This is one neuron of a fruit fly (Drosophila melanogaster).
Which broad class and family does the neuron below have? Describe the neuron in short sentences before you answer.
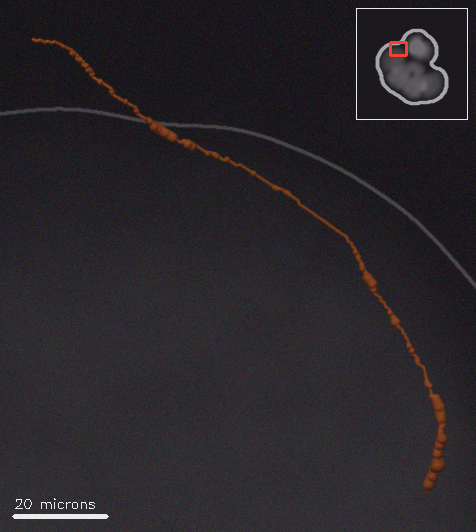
By the scale bar it is about 100 microns tall in this view. It has a dozen or fewer branch ends. This is a photoreceptor or other optic-lobe sensory neuron. Its family is called class visual.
